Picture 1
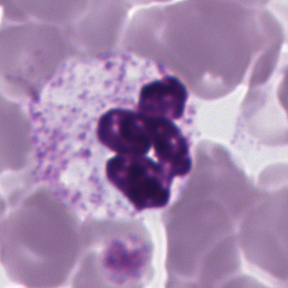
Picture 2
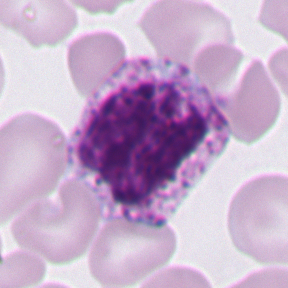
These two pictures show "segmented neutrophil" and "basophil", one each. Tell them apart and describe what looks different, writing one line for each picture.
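Picture 1 is a segmented neutrophil. The cytoplasm is abundant and very pale.
Picture 2 is a basophil. The nucleus is a large irregular mass that fills most of the cell.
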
